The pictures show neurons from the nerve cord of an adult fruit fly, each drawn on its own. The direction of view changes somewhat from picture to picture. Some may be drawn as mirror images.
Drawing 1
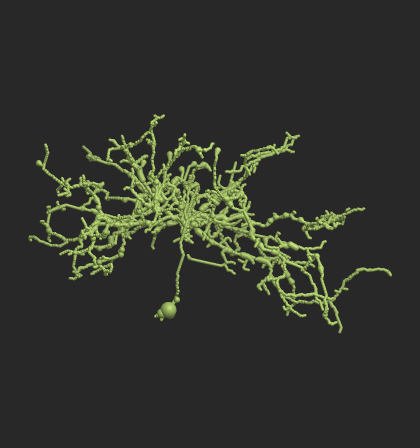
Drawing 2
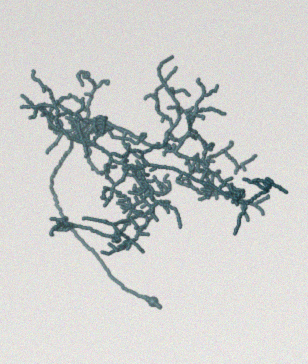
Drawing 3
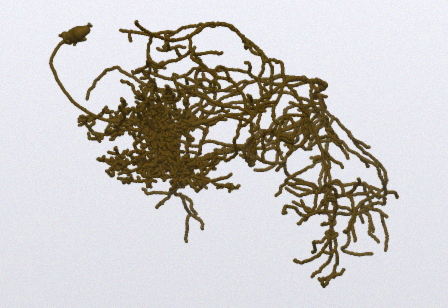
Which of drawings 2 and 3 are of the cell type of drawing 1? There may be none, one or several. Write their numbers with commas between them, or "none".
2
